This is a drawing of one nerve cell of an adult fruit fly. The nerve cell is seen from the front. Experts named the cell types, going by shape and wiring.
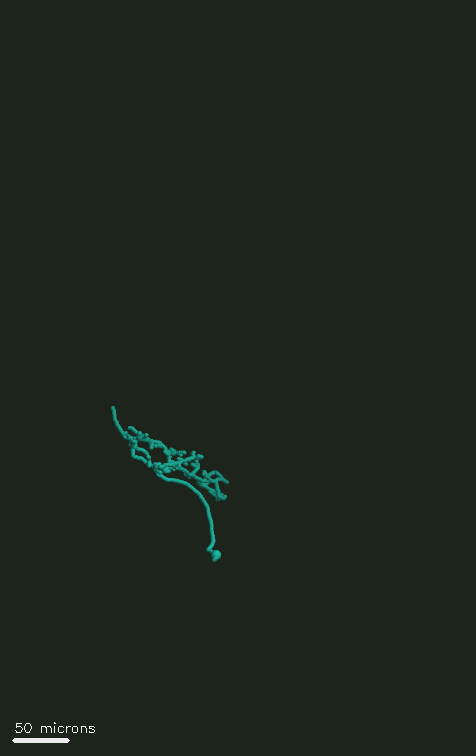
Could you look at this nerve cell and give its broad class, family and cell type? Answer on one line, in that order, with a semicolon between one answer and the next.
central-brain intrinsic neuron; hemilineage MX3; CB3798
